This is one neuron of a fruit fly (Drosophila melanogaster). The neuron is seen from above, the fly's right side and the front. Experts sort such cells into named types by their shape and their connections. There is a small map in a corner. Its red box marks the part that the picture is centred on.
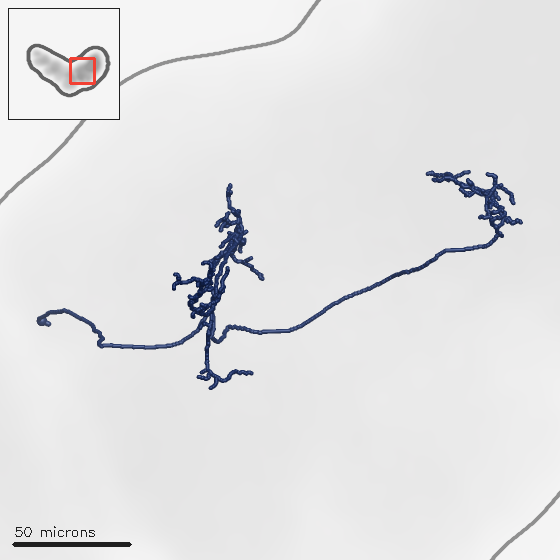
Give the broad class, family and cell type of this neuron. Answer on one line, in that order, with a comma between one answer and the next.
central-brain intrinsic neuron, hemilineage VLPl&p1_posterior, SMP569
